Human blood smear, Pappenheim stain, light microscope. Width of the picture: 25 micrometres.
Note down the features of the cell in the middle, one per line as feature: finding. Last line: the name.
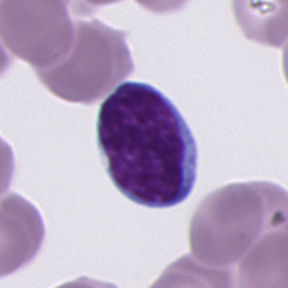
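Outline: smooth, unbroken oval
Cell size: about 12 by 8 micrometres
Nucleus: oval, about 11 by 7 micrometres
Nuclear share: about 80% of the cell's area
Chromatin: dark purple, coarse clumps with paler streaks between
Nucleolus: none distinct within the dense chromatin
Cytoplasm: thin pale blue rim, widest along the right of the nucleus
Name: typical lymphocyte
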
